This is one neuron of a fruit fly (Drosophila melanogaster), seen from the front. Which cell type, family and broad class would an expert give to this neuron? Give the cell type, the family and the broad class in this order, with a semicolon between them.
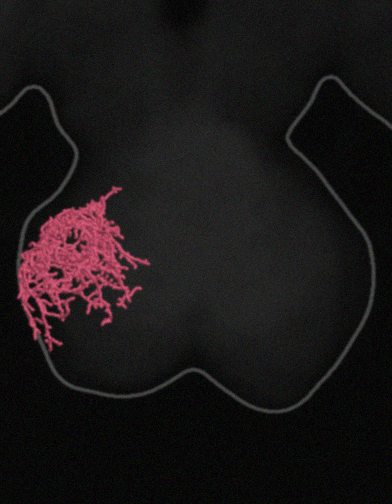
IN21A012; hemilineage 21A; nerve-cord intrinsic neuron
